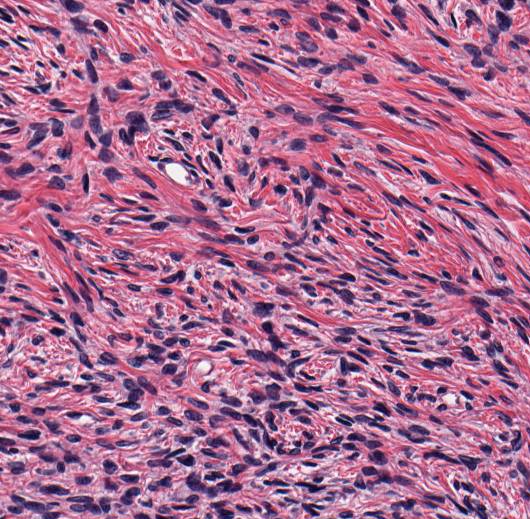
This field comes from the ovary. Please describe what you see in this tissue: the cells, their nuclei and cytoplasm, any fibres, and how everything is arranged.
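Nuclei are dark purple, elongated, often wavy or tapered at the ends. Cell borders are indistinct, the pale pink cytoplasm merging with surrounding fibres. Between cells, abundant pink collagen fibres run parallel to them. Only a few small clear round spaces occur, the largest upper centre-left.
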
